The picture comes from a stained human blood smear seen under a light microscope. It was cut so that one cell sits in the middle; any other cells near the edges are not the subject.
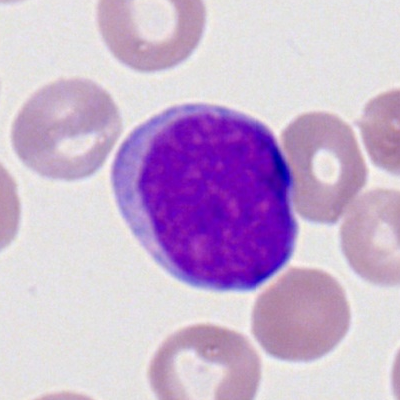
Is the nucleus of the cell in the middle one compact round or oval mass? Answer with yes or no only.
Yes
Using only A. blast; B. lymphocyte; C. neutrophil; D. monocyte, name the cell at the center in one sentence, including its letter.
The correct option, A, names the middle cell as a blast.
